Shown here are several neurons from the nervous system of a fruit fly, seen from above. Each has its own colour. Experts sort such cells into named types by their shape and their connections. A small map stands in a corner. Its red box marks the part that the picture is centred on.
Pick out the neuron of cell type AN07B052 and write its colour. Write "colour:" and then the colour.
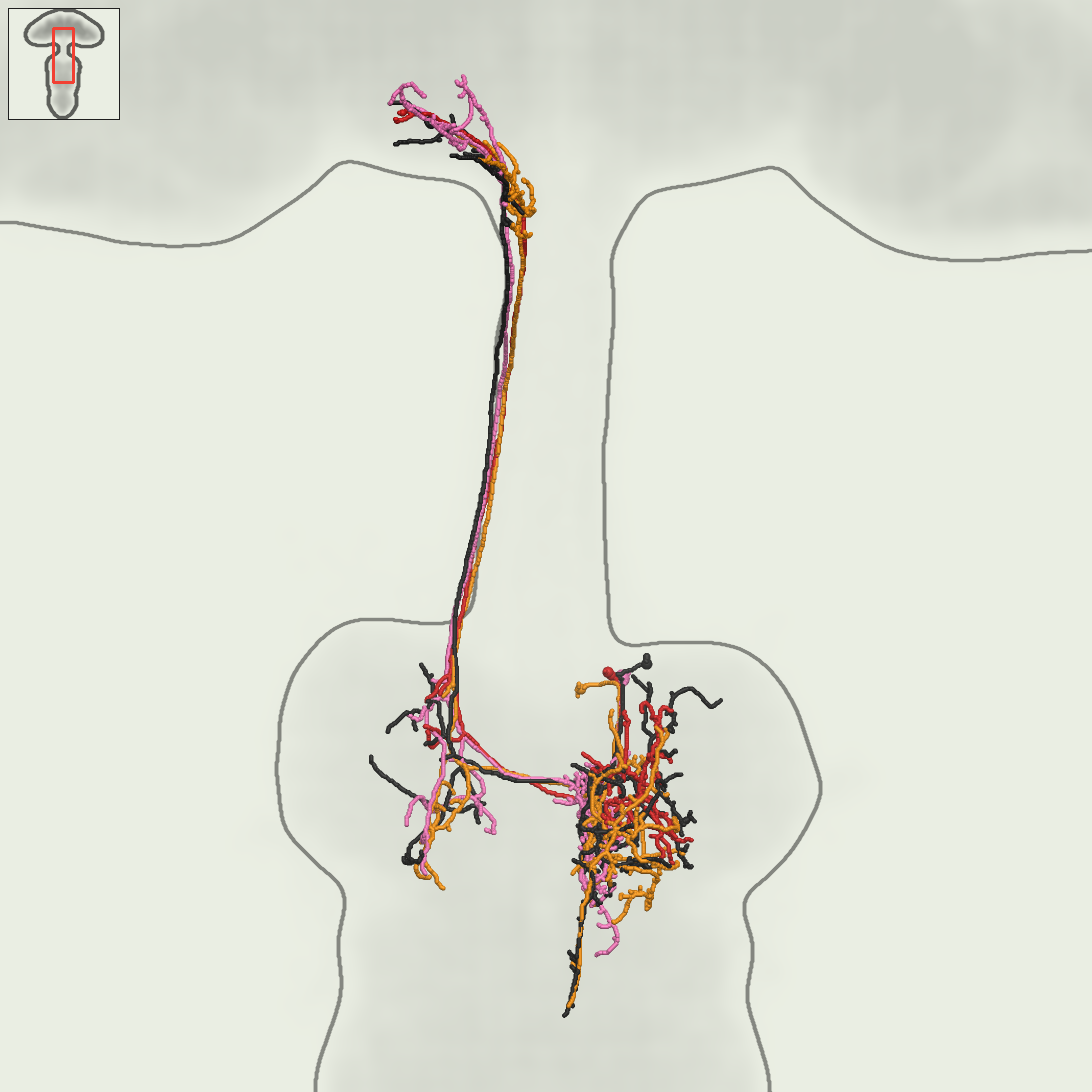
colour: pink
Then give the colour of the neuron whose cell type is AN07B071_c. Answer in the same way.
colour: red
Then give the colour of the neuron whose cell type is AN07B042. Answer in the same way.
colour: black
